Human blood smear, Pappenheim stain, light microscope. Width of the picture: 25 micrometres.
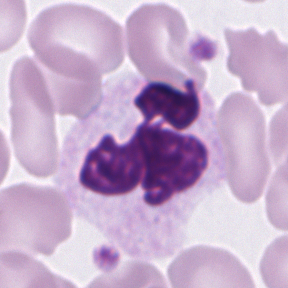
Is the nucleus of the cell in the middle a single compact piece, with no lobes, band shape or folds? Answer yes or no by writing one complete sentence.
No, this cell's nucleus is lobed instead of forming a single mass.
